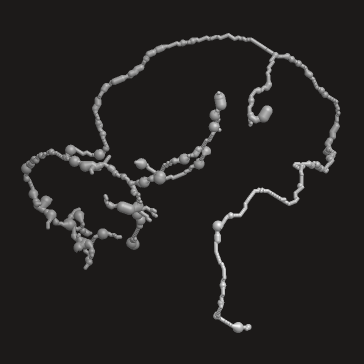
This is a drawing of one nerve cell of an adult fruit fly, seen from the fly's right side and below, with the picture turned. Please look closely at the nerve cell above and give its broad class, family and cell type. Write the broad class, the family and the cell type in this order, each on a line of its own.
sensory neuron entering the brain
class gustatory
PhG7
